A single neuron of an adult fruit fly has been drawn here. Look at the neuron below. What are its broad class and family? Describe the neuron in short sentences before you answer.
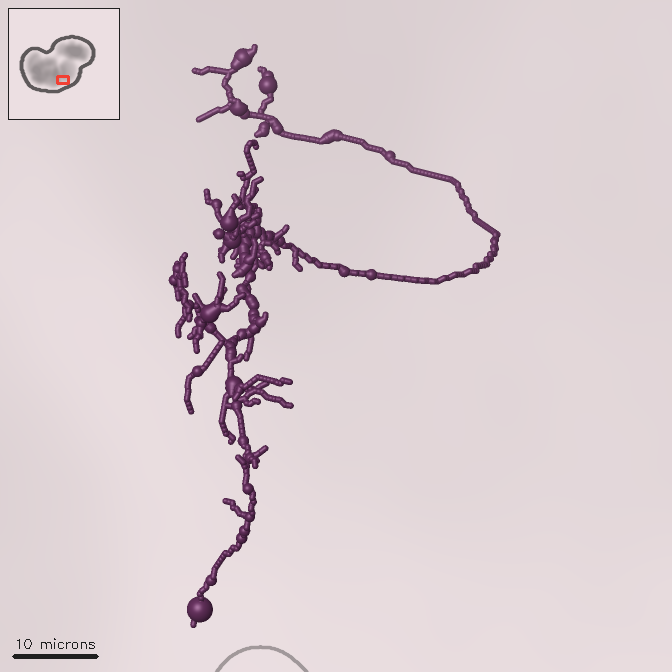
By the scale bar it is about 70 microns tall in this view. The picture shows dozens of branch ends. This is an optic-lobe intrinsic neuron. The family is TmY.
